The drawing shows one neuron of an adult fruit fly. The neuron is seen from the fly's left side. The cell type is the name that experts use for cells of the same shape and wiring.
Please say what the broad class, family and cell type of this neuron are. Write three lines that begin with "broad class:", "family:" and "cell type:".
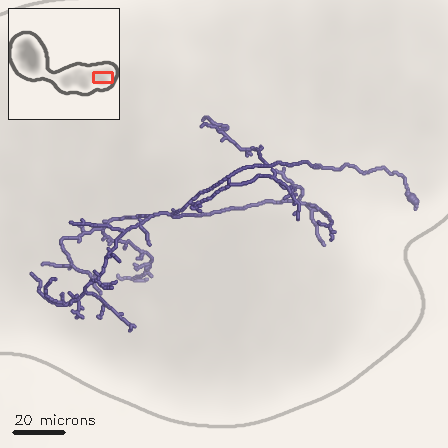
broad class: nerve-cord intrinsic neuron
family: hemilineage 21A
cell type: IN21A066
